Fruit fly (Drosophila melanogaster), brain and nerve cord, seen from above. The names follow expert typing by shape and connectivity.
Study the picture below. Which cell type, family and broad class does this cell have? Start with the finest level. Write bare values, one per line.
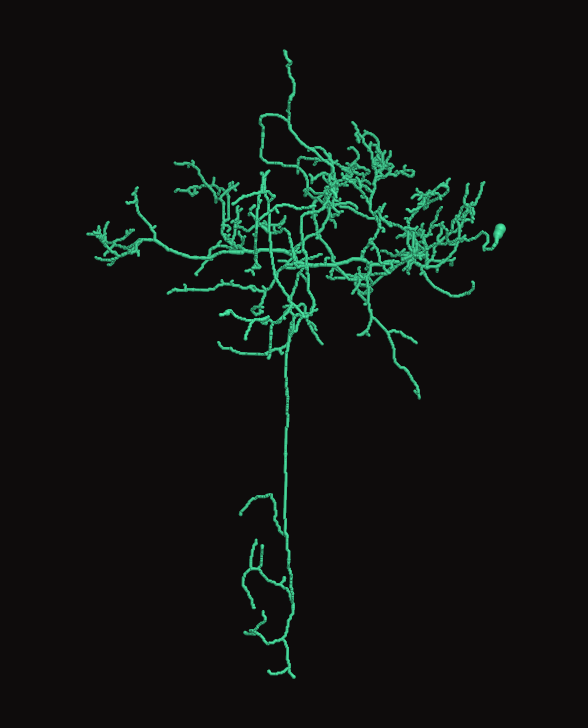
IN17A042
hemilineage 17A
nerve-cord intrinsic neuron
